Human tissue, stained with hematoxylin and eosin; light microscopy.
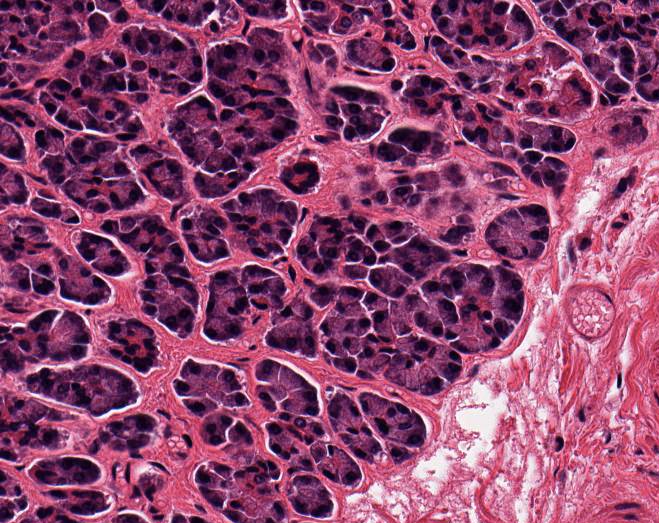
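Pancreas: closely packed rounded acini fill left and centre, parted by thin pink connective tissue strands. Acinar cells have deeply purple-staining granular cytoplasm and dark round nuclei toward each acinus's outer edge. Near the upper centre, a small cluster of cells has paler cytoplasm than the surrounding acini.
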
